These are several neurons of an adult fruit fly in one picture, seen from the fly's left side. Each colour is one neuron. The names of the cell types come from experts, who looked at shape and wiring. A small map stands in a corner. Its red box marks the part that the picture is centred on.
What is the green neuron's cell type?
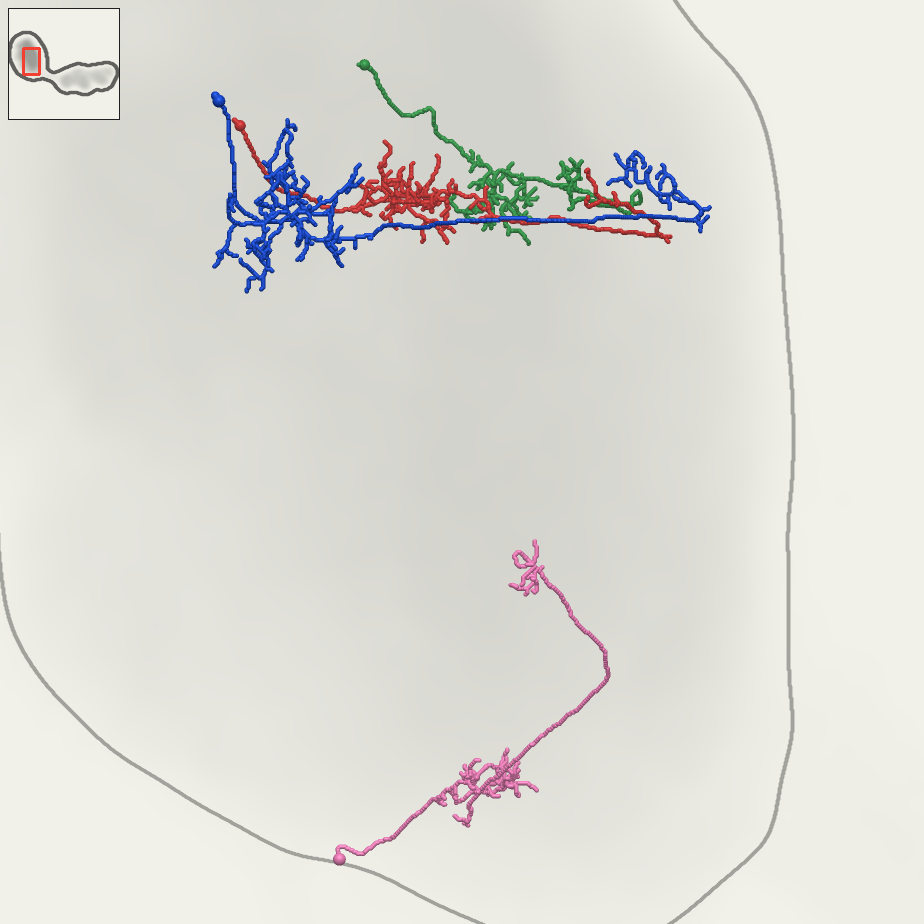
Tm5b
